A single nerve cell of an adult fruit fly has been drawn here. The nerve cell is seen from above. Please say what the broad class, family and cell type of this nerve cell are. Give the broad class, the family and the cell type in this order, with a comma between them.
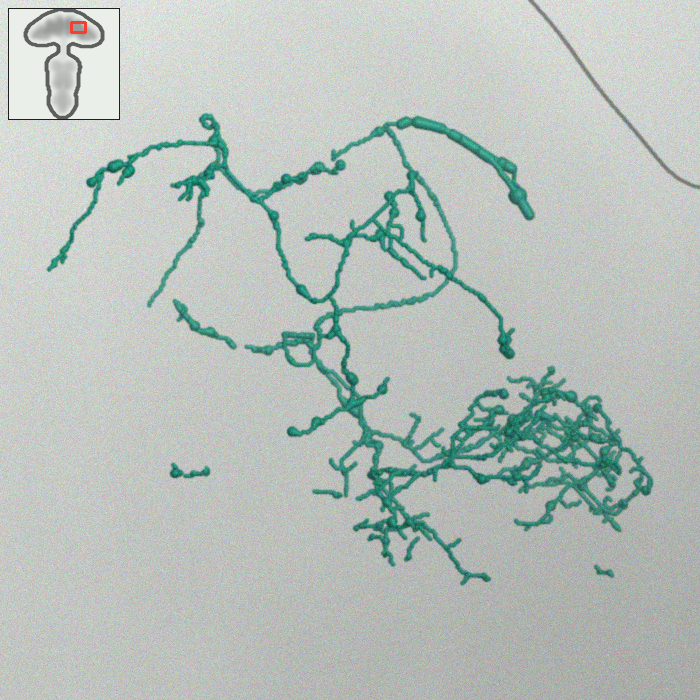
central-brain intrinsic neuron, hemilineage VLPd1, CB0396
